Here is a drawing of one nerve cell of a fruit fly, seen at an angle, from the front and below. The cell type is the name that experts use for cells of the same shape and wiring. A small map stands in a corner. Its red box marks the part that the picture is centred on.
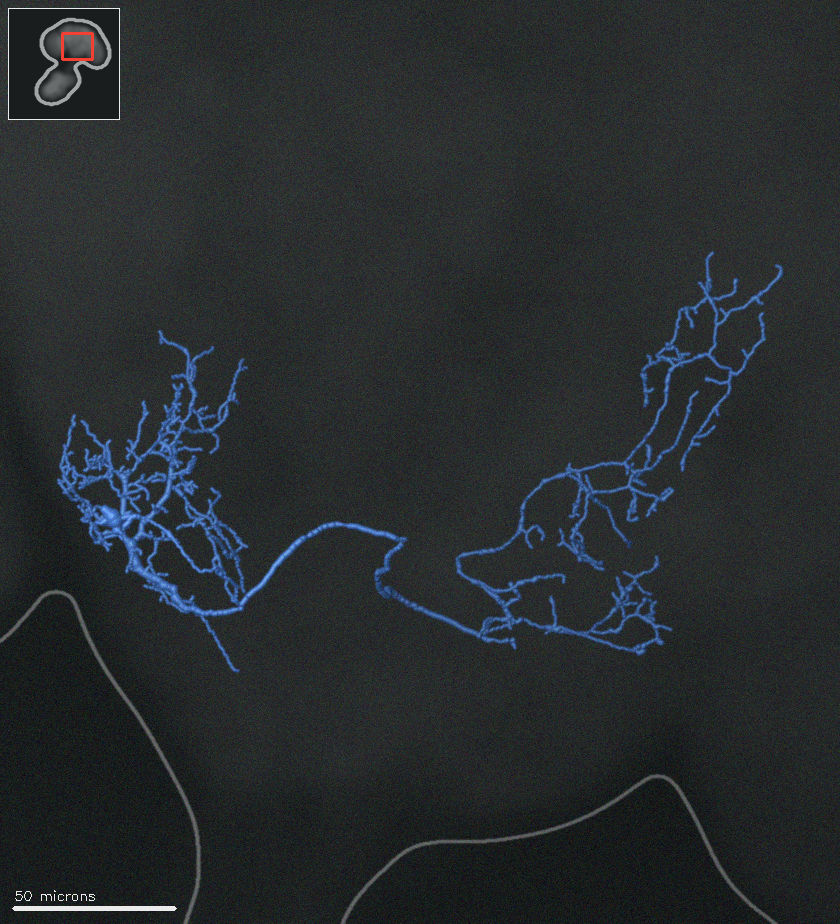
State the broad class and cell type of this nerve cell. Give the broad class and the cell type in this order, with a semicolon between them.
central-brain intrinsic neuron; PS327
